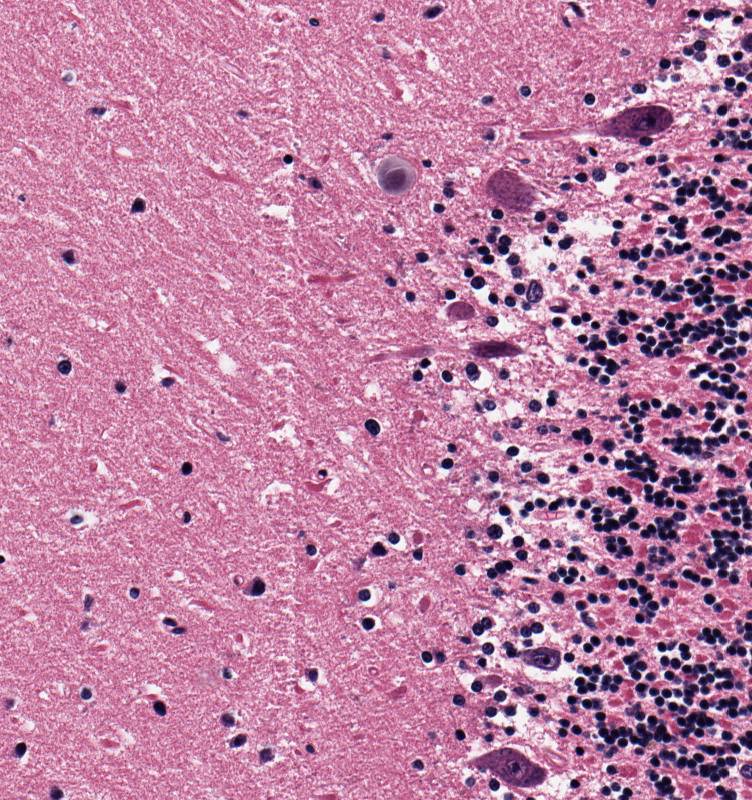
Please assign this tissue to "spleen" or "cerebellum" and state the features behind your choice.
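This is cerebellum. Deciding point: the densely cellular right zone, crowded with small, round, dark nuclei with scant cytoplasm, lies beside a broad, pale pink, sparsely cellular left zone.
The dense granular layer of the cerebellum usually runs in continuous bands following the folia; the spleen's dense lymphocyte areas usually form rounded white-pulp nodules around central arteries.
Also seen: large neurons with plentiful purple-pink cytoplasm along the zone border, several elongated, with a tapering process toward the left.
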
